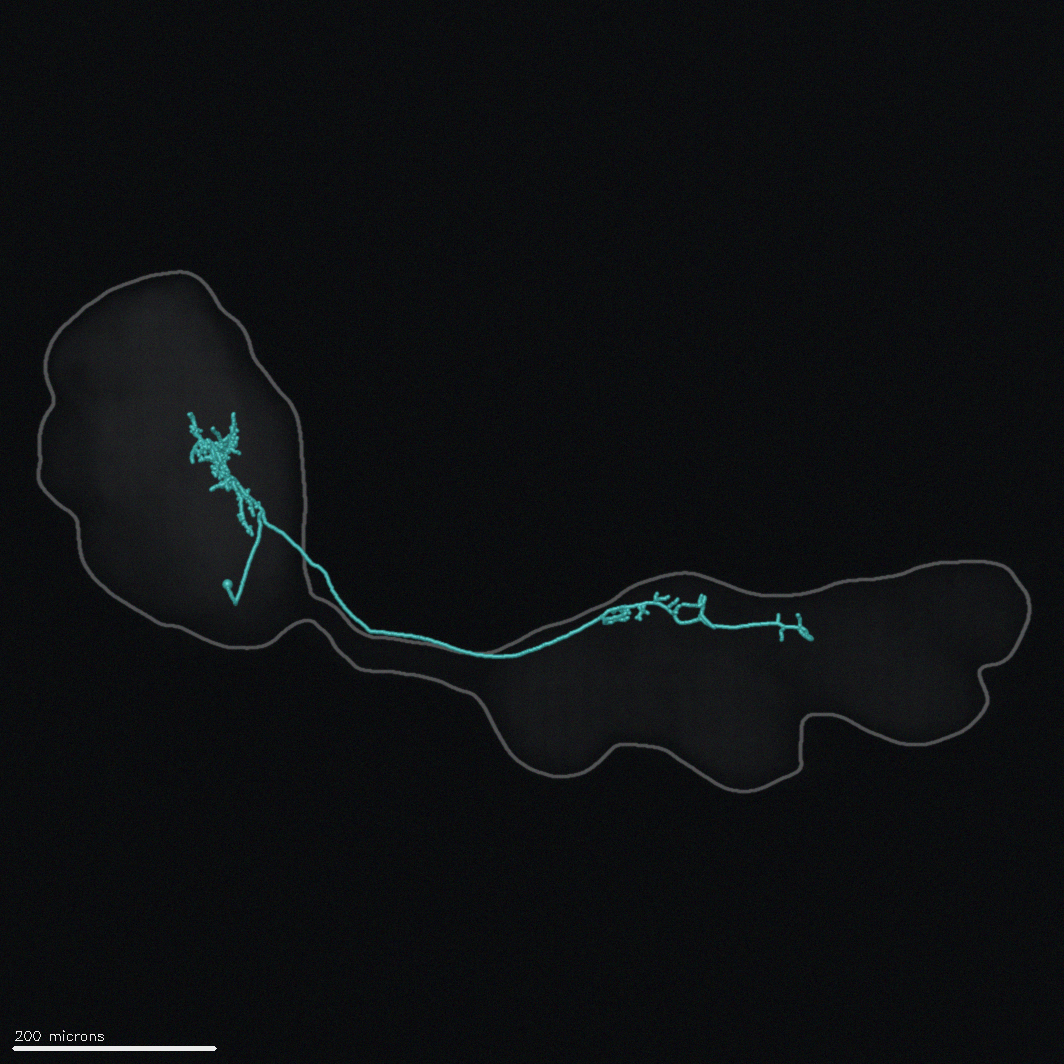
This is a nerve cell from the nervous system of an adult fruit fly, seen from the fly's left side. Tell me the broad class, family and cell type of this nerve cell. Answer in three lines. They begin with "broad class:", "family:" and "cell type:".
broad class: descending neuron
family: hemilineage LB12
cell type: DNg02_d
